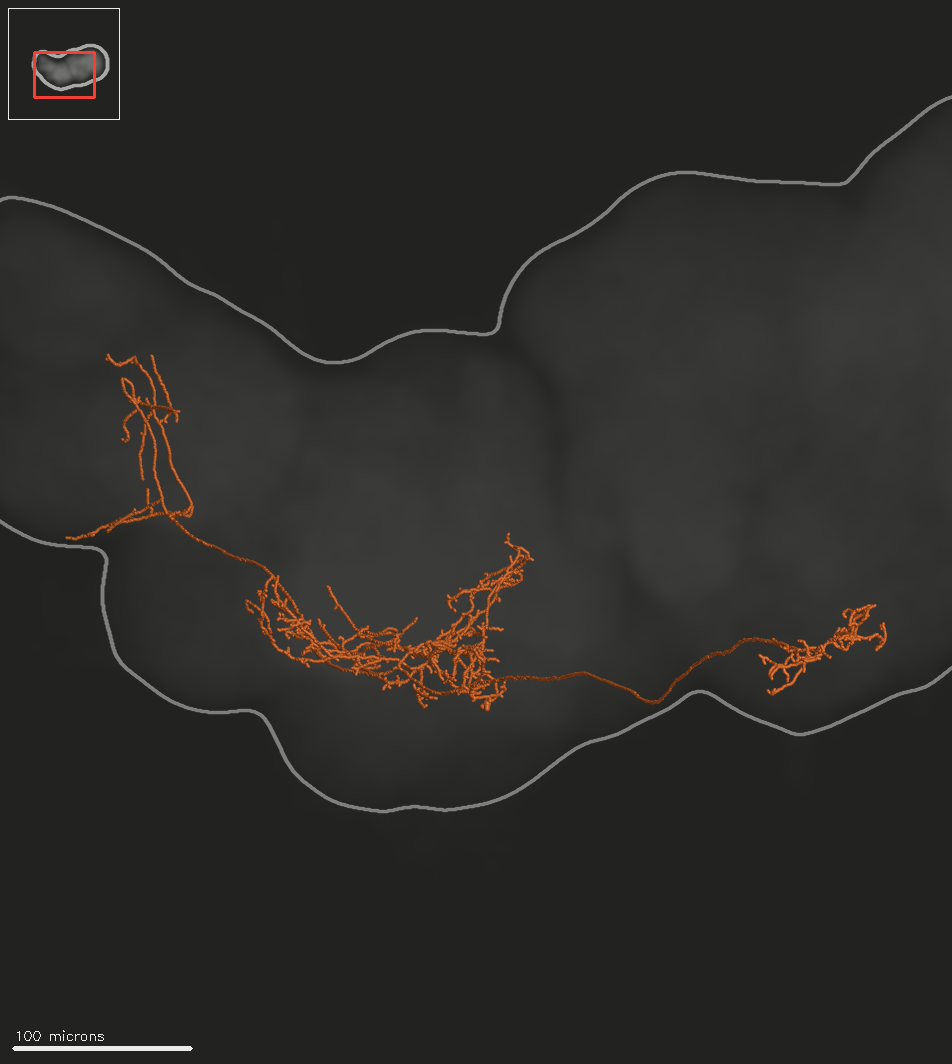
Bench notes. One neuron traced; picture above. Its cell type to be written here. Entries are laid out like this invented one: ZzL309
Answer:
AN05B058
